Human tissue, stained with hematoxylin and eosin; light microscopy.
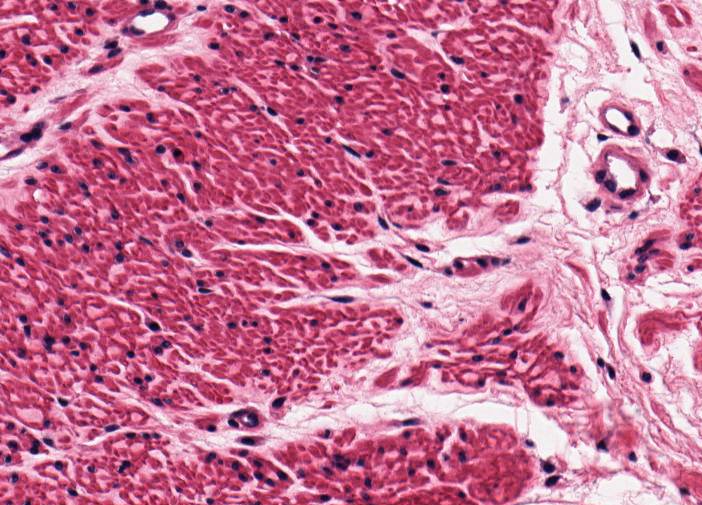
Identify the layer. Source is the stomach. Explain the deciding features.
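The field shows smooth muscle in large, densely packed bundles filling the left and centre. Thin strands of pale pink connective tissue divide it into separate bundles, and small dark round nuclei lie scattered among the muscle profiles.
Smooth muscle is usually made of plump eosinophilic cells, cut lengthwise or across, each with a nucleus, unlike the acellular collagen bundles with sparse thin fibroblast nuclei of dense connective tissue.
Along the right side lies loose, pale, wispy connective tissue.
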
